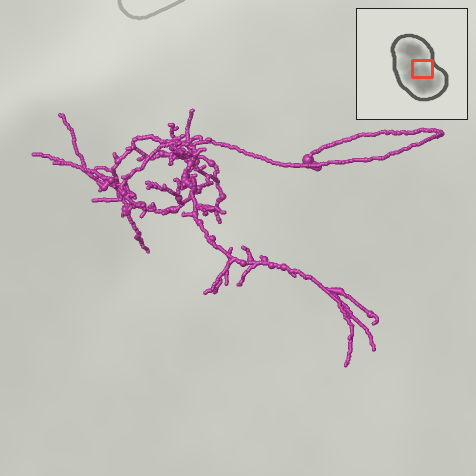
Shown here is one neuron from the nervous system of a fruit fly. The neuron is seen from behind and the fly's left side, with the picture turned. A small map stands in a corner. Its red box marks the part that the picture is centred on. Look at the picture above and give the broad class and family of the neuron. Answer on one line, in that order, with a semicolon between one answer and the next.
central-brain intrinsic neuron; hemilineage MD3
